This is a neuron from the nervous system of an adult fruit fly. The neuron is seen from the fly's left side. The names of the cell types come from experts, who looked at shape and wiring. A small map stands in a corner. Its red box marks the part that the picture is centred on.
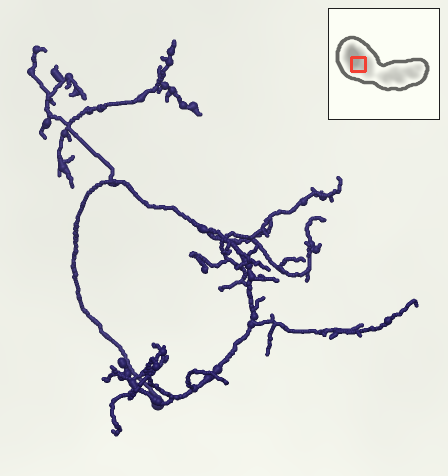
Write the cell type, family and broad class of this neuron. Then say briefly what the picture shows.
Its cell type is SAD019. Its family is hemilineage LALa1_anterior. It is a central-brain intrinsic neuron. The picture shows dozens of branch ends. In this view it is about as wide as it is tall.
